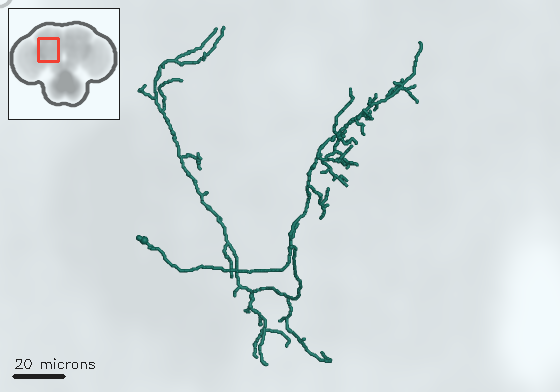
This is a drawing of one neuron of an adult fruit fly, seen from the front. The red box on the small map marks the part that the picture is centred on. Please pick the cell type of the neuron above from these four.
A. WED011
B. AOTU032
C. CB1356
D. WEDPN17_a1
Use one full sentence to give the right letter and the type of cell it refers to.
What option D names, WEDPN17_a1, is the cell type of the neuron.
